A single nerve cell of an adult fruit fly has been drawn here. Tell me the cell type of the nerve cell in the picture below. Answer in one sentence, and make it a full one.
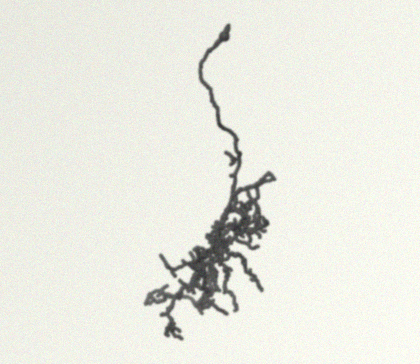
This nerve cell is typed as PLP172.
